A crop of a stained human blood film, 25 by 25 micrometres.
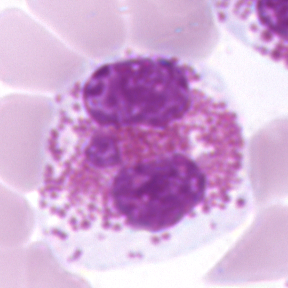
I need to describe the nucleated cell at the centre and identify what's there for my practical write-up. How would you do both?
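The nuclear chromatin is dense and stains dark purple. Coarse, round, reddish-pink granules pack the cytoplasm, and they are of fairly even size throughout. Between the granules the cytoplasm is pale and almost colourless. The cell is an eosinophil.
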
